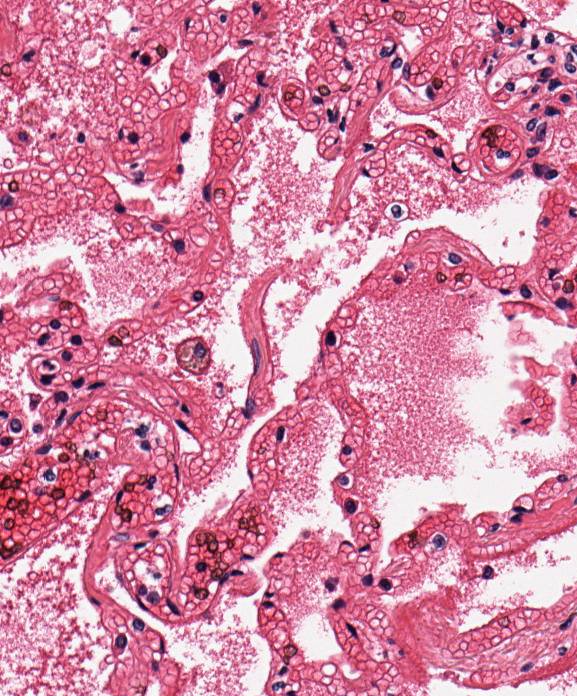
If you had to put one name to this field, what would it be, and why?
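Alveolus is the structure shown. Thin, winding septa branch across the field, dividing it into irregular spaces, with small, dark, oval nuclei along them.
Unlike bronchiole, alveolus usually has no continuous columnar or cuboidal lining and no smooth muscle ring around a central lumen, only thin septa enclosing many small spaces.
Most spaces hold pale pink, finely granular material.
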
